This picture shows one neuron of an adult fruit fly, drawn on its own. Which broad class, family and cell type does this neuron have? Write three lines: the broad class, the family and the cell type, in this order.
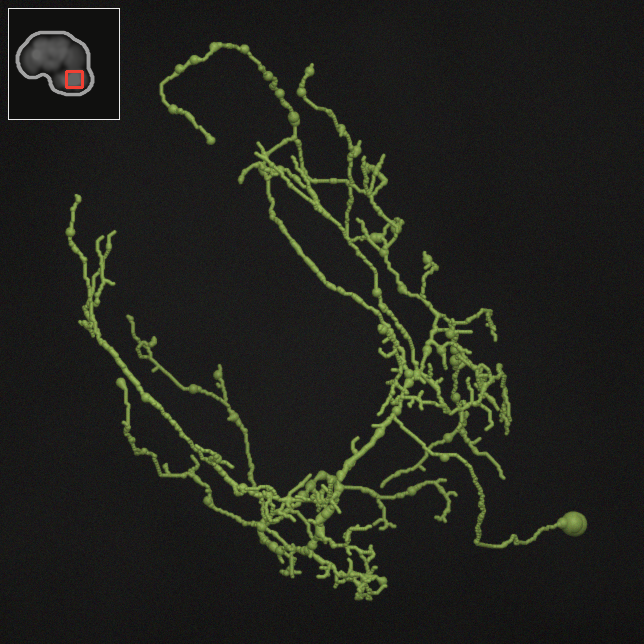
nerve-cord intrinsic neuron
hemilineage 04B
IN04B068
